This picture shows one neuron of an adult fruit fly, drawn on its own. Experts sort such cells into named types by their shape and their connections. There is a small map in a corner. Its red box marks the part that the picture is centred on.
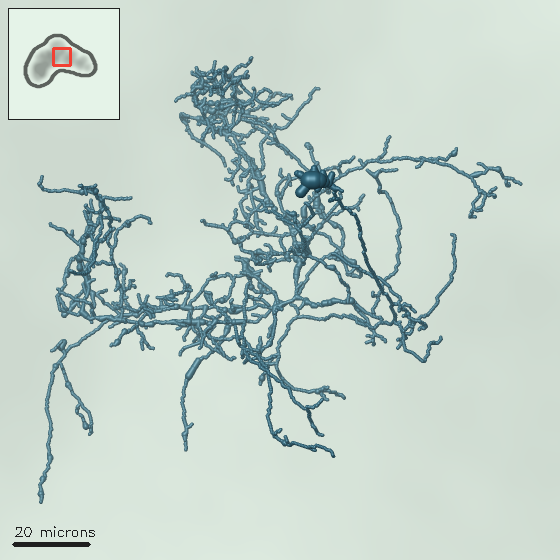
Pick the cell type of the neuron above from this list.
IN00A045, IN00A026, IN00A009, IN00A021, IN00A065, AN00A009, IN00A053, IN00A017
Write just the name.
IN00A021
